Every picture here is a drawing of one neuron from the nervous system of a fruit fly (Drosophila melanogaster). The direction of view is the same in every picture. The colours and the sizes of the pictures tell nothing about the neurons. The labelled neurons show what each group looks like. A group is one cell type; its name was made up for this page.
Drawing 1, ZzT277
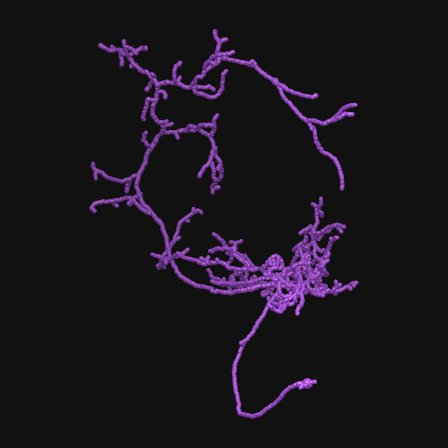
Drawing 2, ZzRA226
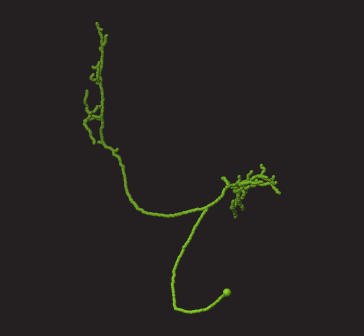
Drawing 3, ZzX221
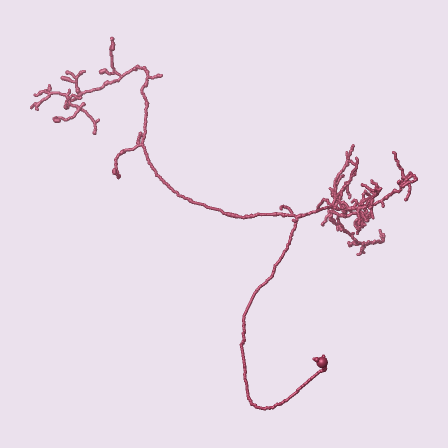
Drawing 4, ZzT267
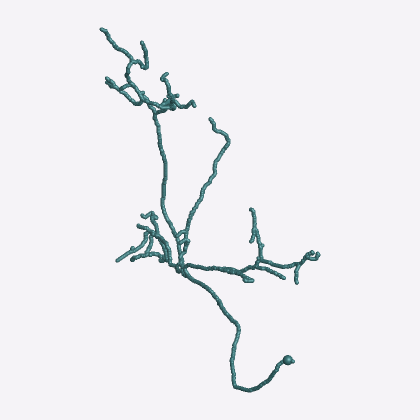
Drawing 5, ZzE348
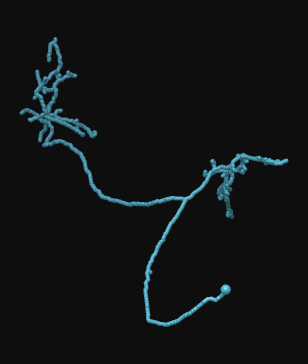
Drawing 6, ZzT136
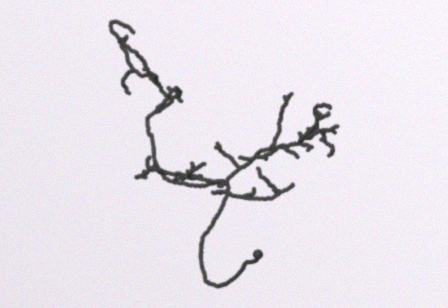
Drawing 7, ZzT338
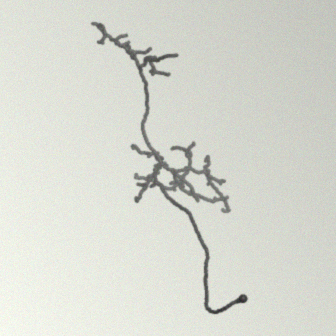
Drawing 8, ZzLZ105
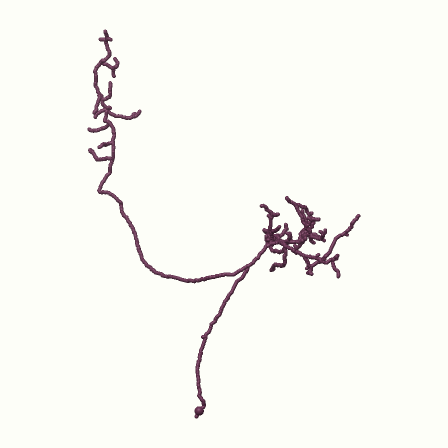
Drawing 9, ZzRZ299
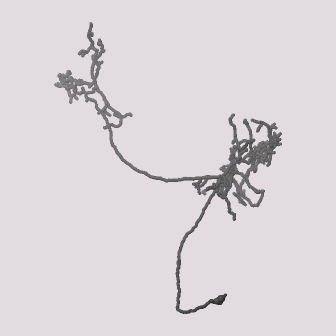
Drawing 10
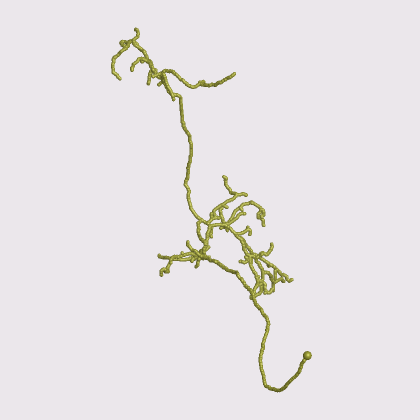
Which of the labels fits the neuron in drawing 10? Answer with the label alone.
ZzT338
